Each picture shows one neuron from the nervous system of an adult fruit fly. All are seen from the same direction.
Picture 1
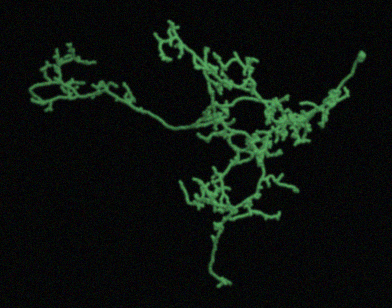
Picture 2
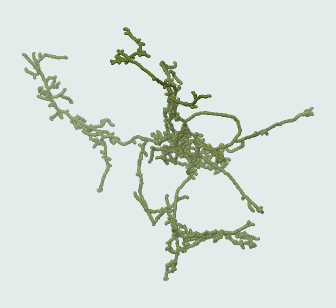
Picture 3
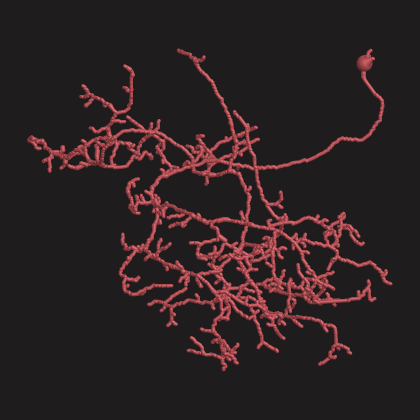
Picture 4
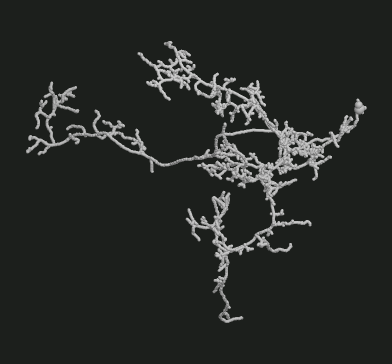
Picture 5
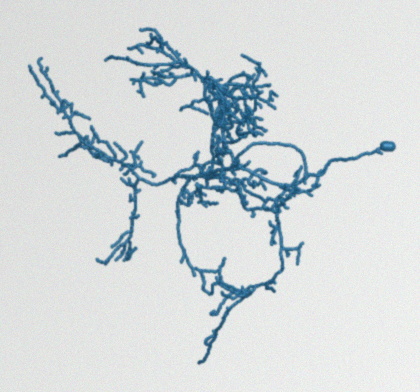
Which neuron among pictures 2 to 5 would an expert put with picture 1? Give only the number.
4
